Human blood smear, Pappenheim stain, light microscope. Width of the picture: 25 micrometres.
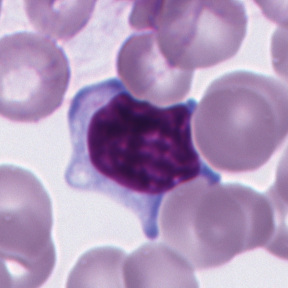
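Typical lymphocyte: the nucleated cell at the centre of a peripheral blood smear. The chromatin is dark purple and coarsely clumped. Pale blue cytoplasm lies wider to the left of the nucleus than to the right. A tapered cytoplasmic projection points downward from the lower edge of the cell.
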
